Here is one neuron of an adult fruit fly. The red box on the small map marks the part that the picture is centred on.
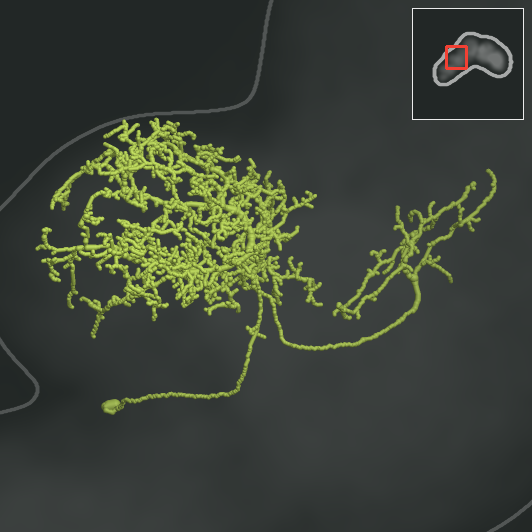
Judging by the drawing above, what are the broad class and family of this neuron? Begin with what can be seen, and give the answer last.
The cell body can be seen at the lower left of the picture. More than a hundred branch ends can be seen. Its broad class is nerve-cord intrinsic neuron. The family is hemilineage 23B.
